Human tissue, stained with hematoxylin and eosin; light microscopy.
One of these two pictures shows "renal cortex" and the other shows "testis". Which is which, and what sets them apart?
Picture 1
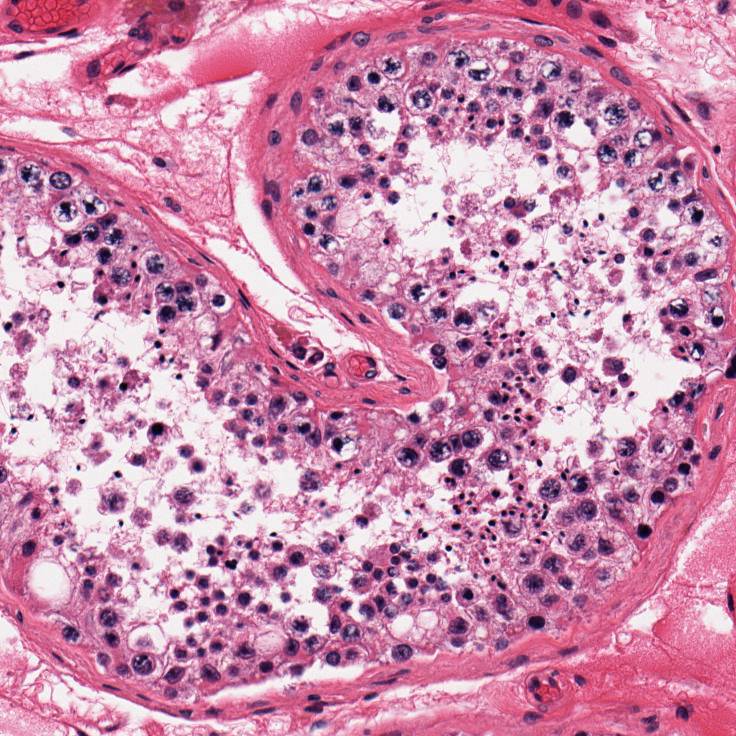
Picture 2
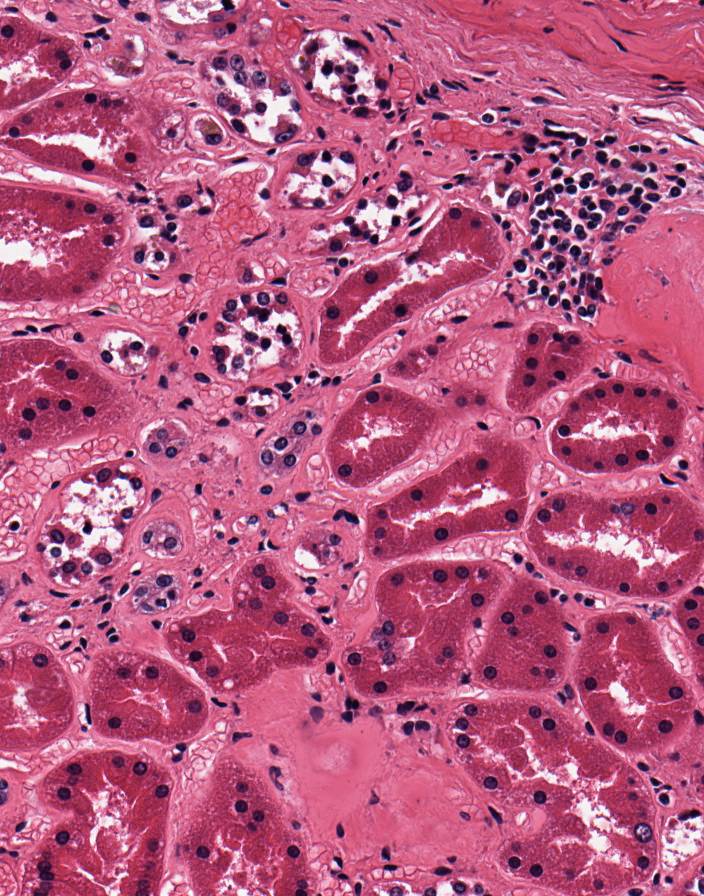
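Picture 1: testis. Picture 2: renal cortex. Testis units are bounded by a pink fibrous wall; its flattened, elongated nuclei lie parallel to the edge. Outer layers of both units: many large round cells with coarse, clumped, thread-like dark chromatin. Small, dense, dark round nuclei gather centrally, most crowded in the lower middle of the right unit. Centres pale and loose: wispy pink material and clear spaces, no solid filling. Renal cortex: closely packed tubules fill most of the lower and right field; lining cells have abundant granular eosinophilic cytoplasm and small, round, uniform dark nuclei. Dense lymphocyte cluster upper right; wavy collagen bundles with few nuclei in the top right corner.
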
